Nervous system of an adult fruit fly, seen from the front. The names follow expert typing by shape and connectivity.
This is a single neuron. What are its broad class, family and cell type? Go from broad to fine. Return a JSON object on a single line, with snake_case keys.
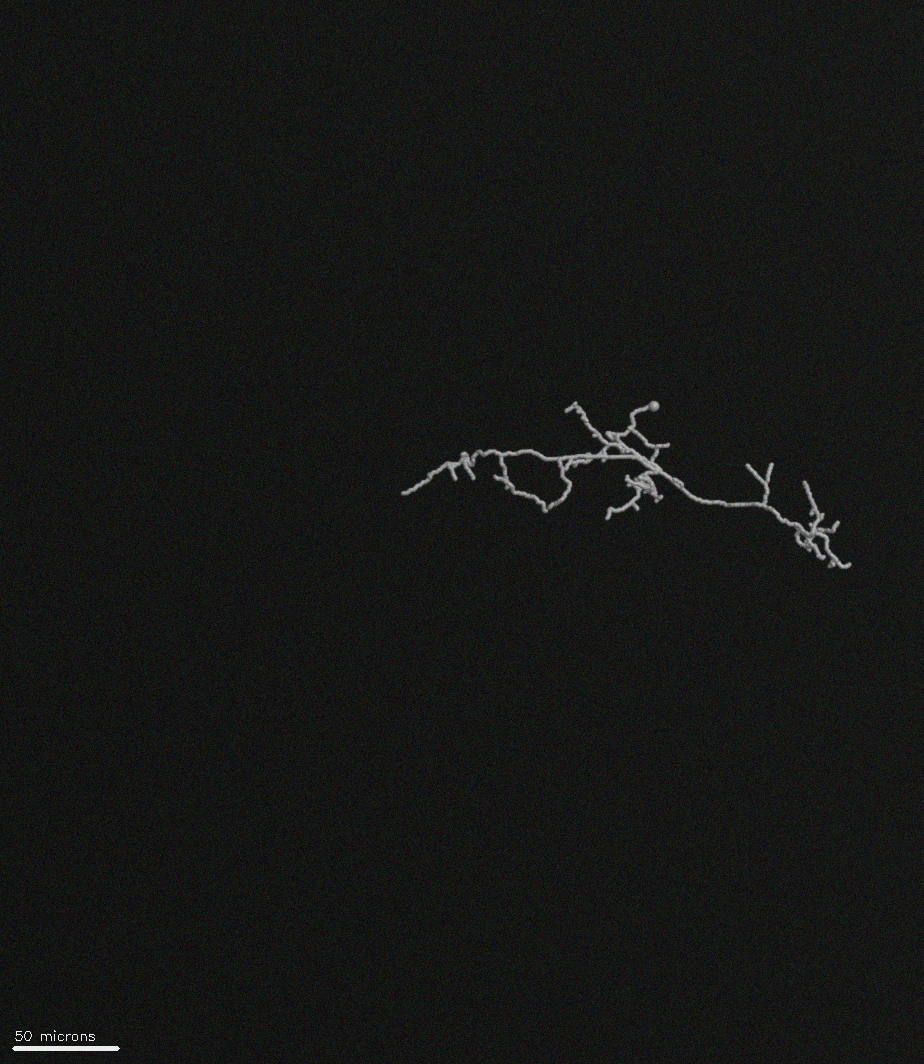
{"broad_class": "visual projection neuron", "family": "hemilineage PSp3", "cell_type": "LoVP22"}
